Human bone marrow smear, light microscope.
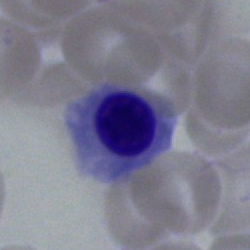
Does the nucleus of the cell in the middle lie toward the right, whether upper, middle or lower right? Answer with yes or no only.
Yes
